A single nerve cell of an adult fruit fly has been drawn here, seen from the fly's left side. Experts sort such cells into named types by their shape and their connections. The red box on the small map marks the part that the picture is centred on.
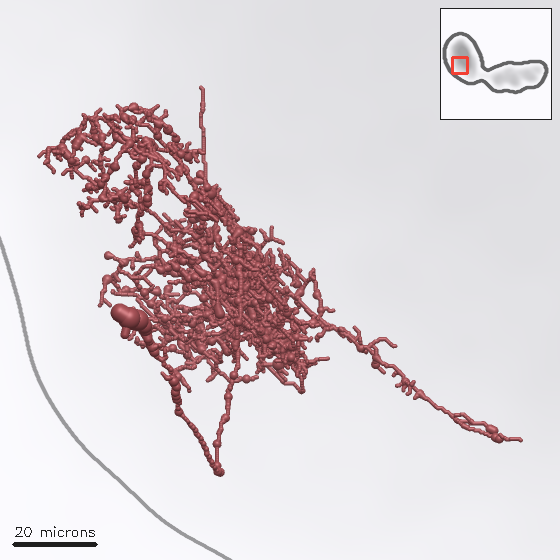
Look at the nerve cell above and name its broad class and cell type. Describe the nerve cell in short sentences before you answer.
The cell body can be seen on the left of the picture. From left to right in the picture it spans about 120 microns. More than a hundred branch ends can be seen. This is a central-brain intrinsic neuron. The cell type is GNG016.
